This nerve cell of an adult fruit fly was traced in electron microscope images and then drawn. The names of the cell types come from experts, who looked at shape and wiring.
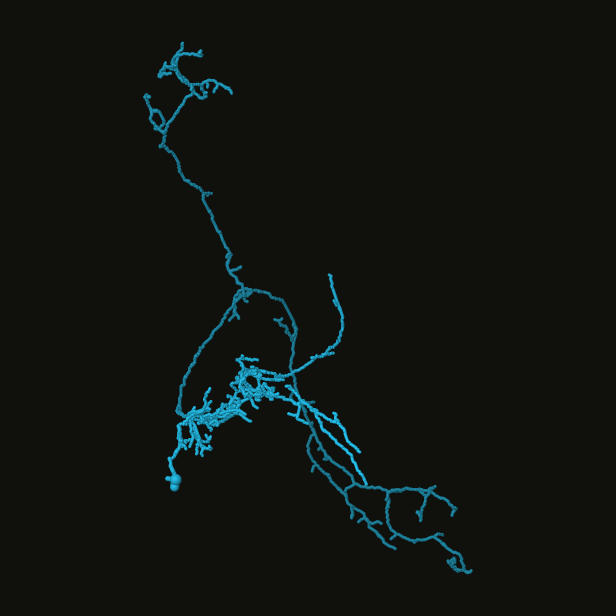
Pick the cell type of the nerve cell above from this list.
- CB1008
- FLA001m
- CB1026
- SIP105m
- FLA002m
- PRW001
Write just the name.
FLA001m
